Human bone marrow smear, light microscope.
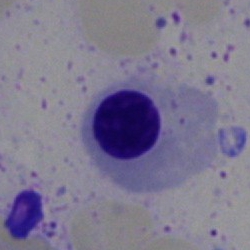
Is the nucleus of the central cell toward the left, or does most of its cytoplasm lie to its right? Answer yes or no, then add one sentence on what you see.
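Yes. The nucleus sits off-centre, toward the left side of the cell.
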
